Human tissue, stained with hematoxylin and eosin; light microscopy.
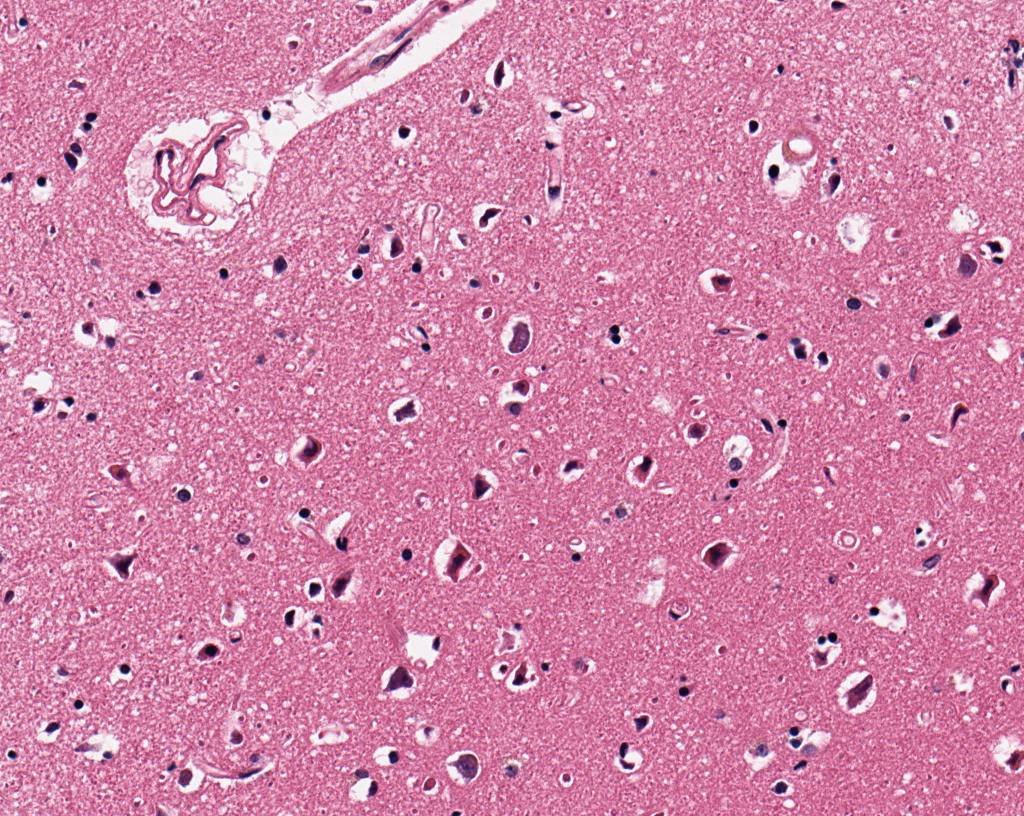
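Cerebral cortex, H&E. Finely granular pink neuropil throughout, cells scattered singly, no glands or tubules. Many small round dark-blue nuclei with little visible cytoplasm among the neurons. Upper left: vessel running diagonally up to top edge, clear perivascular space. Small round clear vacuoles scattered across neuropil.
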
